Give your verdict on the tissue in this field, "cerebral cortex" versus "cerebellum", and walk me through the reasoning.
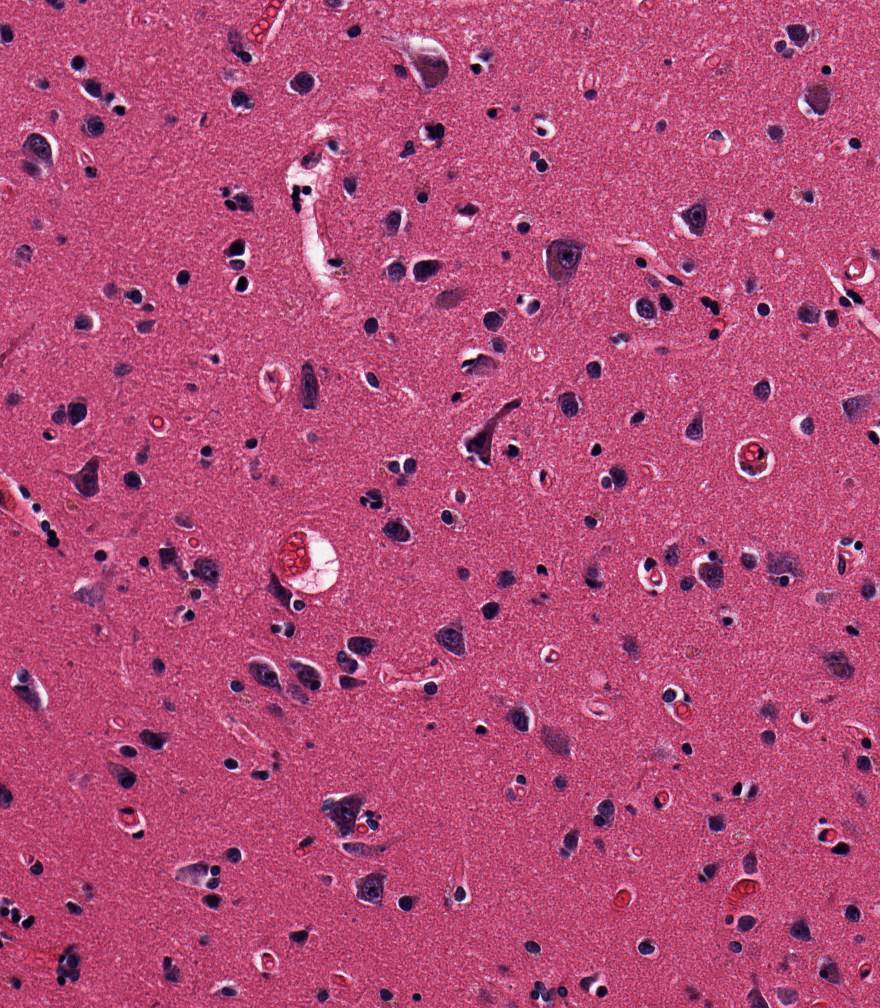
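Cerebral cortex. Cells lie singly across the whole field in a pink, finely granular background. Neurons with angular, triangular cell bodies are scattered throughout, one just right of centre. Small round dark nuclei with little visible cytoplasm far outnumber these larger angular cells. A round vessel cross-section left of centre holds a cluster of red blood cells.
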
